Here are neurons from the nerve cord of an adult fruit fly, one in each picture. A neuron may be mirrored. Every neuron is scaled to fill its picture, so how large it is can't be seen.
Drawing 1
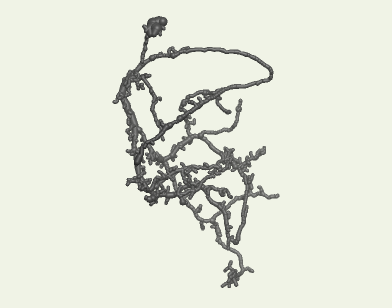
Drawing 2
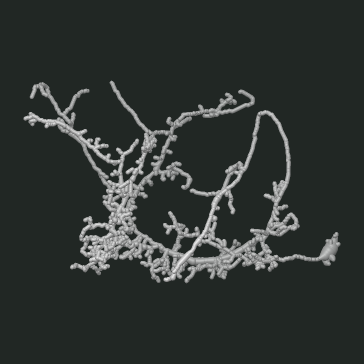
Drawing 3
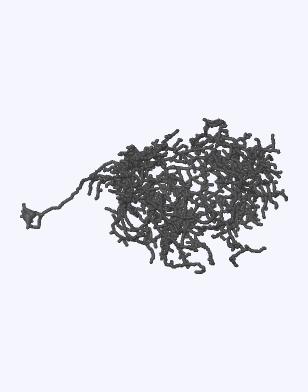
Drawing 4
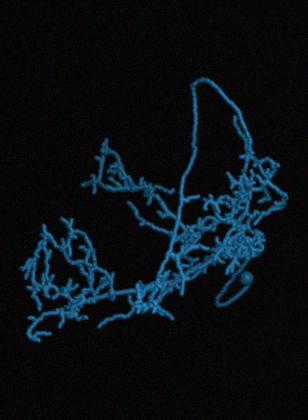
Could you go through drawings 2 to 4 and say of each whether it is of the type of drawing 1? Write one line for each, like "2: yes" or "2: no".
2: yes
3: no
4: yes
